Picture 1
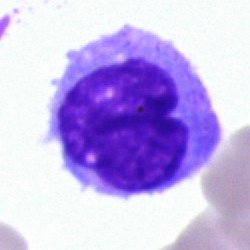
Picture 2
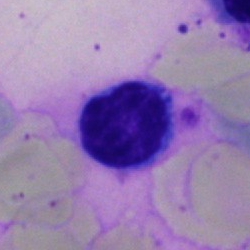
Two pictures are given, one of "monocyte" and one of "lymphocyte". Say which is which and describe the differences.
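In picture 1 the cell is a monocyte; in picture 2 it is a lymphocyte. The cell borders differ: the monocyte has a roughly round outline whose edge is ruffled with many small, fine projections, whereas the lymphocyte's outer border is indistinct and blends into the pale background. The monocyte's nucleus fills most of the cell and is indented by a deep notch on its right side; its chromatin looks folded and moderately condensed rather than evenly fine. In the lymphocyte, the chromatin is dense and stains dark purple throughout the nucleus, and no nucleoli can be seen.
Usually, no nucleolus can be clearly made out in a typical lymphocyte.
The lymphocyte's cytoplasm is scant and widest on the right side of the nucleus.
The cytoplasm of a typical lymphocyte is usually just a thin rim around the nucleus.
Pale cells without nuclei surround the lymphocyte.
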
